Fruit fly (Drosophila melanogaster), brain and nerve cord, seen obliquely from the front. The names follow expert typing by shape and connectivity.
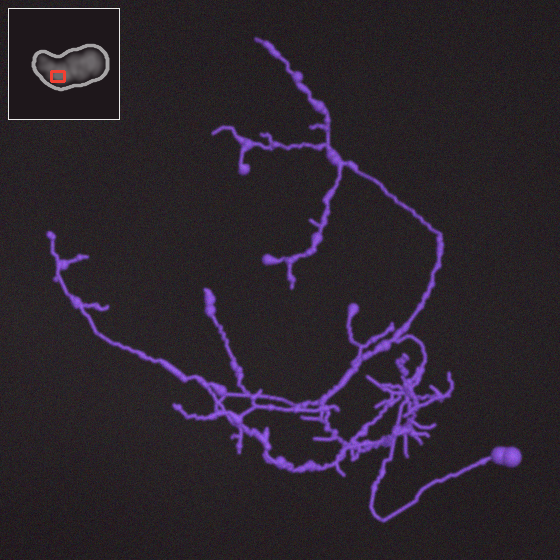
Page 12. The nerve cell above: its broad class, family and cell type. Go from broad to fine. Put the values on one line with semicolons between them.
nerve-cord intrinsic neuron; hemilineage 13A; IN13A072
